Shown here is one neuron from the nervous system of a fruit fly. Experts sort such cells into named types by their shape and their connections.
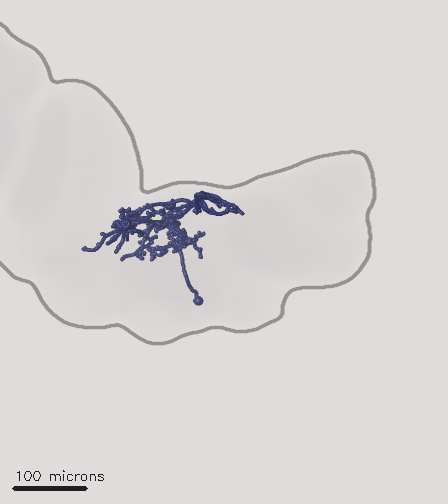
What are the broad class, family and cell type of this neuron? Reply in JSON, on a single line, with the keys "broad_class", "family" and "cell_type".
{"broad_class": "nerve-cord intrinsic neuron", "family": "hemilineage 03B", "cell_type": "IN03B037"}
